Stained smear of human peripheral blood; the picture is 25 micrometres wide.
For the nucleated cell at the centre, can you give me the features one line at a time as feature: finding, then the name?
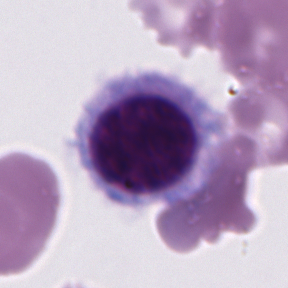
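Cytoplasm: only a narrow rim around the nucleus.
Edge: ragged, and on a closer look, many fine short projections.
Chromatin: dense, dark purple across the whole nucleus.
Granules: none distinct in the cytoplasm.
Nucleus: round in outline, about 9 micrometres across.
Name: hairy cell.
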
